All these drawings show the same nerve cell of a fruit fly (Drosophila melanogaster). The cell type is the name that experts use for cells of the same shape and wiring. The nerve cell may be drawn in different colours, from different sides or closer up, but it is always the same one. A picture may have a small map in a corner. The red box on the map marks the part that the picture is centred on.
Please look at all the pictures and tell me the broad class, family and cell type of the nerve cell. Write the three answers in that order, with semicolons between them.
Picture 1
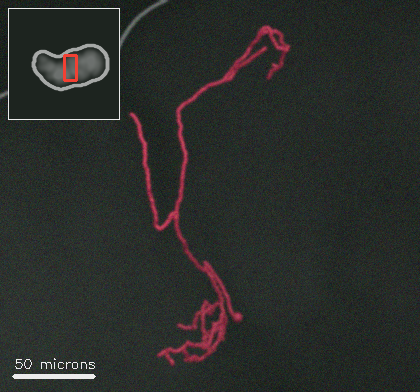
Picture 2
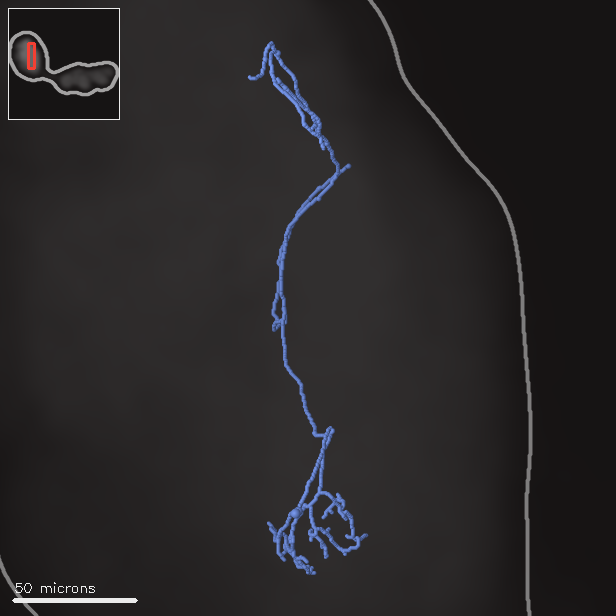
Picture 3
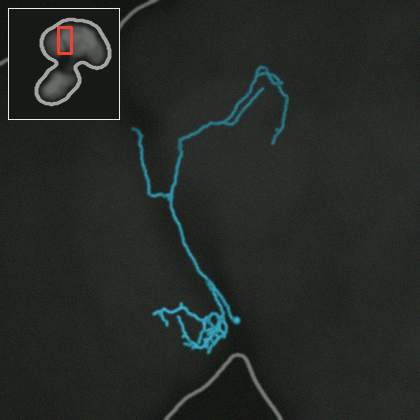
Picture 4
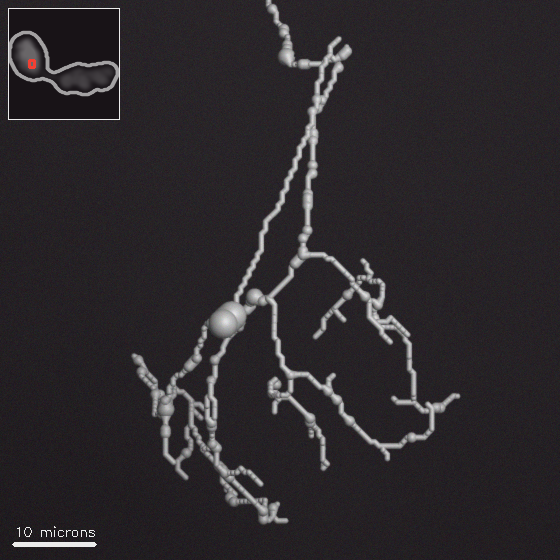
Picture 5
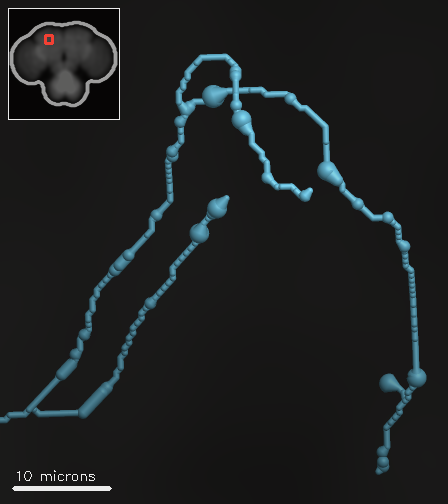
visual projection neuron; LoVP; LoVP3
